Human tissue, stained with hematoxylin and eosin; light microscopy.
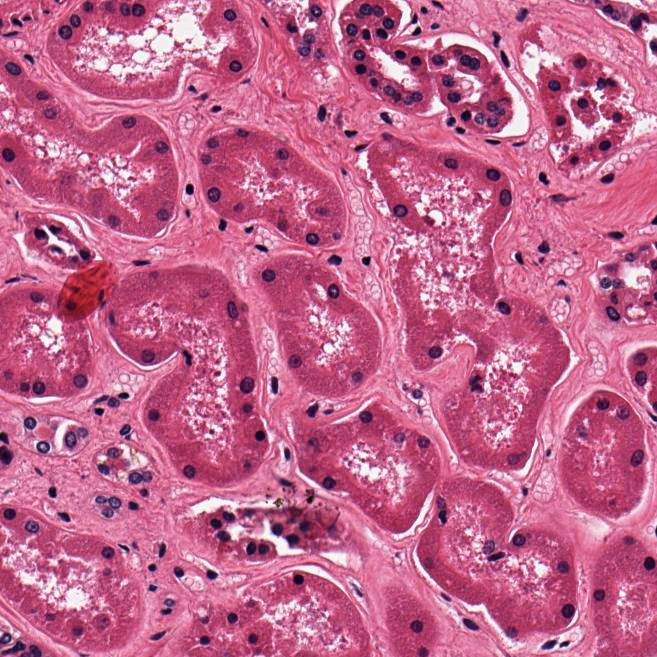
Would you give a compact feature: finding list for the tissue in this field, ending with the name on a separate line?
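Tubules: closely packed, cut in cross and oblique section
Lining: one layer of cells with abundant granular pink cytoplasm
Nuclei: round, dark, mostly toward the cell bases
Stroma: narrow pink fibrous bands, scattered small dark elongated nuclei
Name: renal cortex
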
